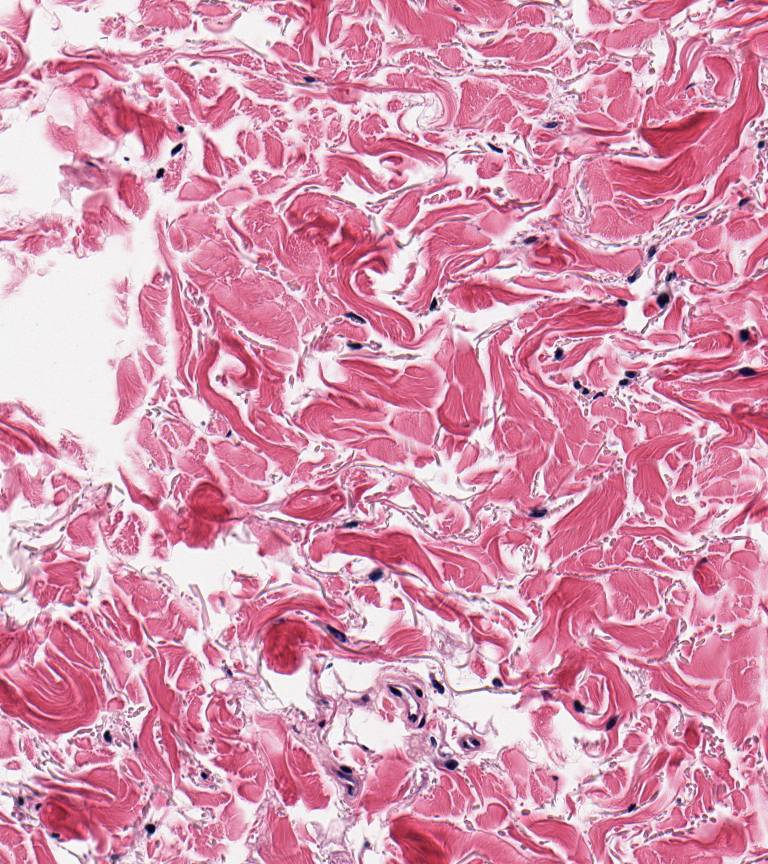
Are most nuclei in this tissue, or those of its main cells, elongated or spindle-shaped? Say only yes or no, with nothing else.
Yes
